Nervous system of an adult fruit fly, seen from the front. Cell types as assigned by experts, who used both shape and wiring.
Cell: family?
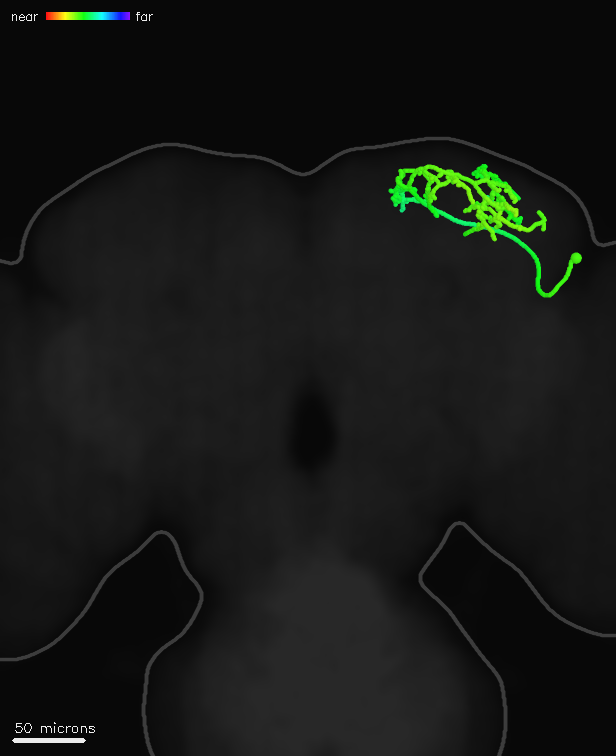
hemilineage SIPa1_ventral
